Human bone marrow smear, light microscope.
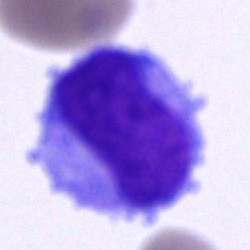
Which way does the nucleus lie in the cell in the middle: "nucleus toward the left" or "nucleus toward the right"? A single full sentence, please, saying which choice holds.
On the right side of this cell lies the nucleus.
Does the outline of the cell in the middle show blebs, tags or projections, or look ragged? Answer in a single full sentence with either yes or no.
Yes, the edge of this particular cell is rough.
